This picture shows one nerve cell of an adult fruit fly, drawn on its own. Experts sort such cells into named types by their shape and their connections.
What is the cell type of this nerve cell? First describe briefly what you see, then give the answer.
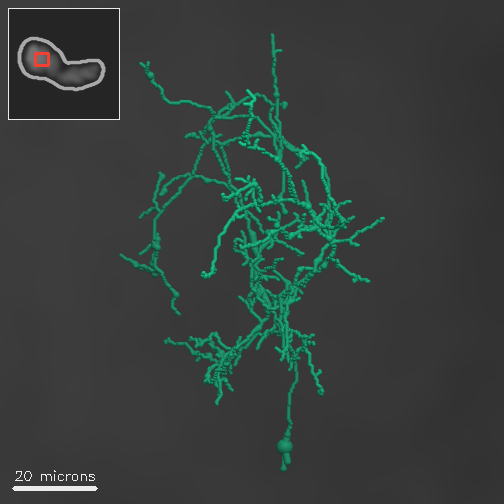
Its cell body lies at the bottom of the picture. From top to bottom in the picture it spans about 110 microns. Dozens of branch ends can be seen. It is a central-brain intrinsic neuron. It is of cell type AVLP126.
